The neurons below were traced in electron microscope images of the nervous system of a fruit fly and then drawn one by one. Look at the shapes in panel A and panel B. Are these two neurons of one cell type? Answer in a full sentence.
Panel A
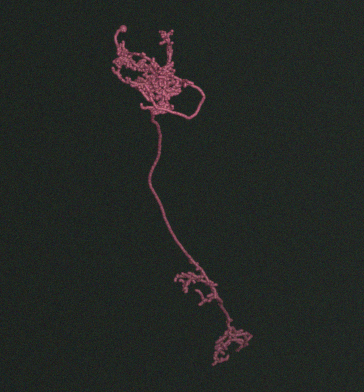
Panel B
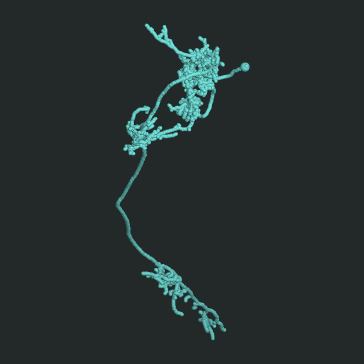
They are of different cell types.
